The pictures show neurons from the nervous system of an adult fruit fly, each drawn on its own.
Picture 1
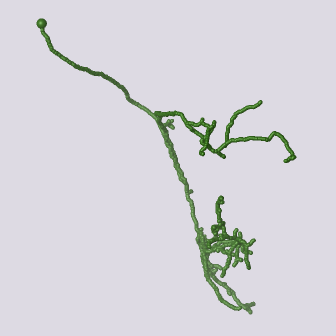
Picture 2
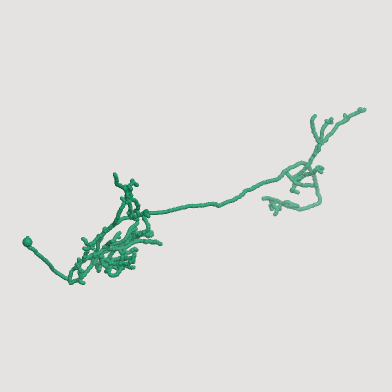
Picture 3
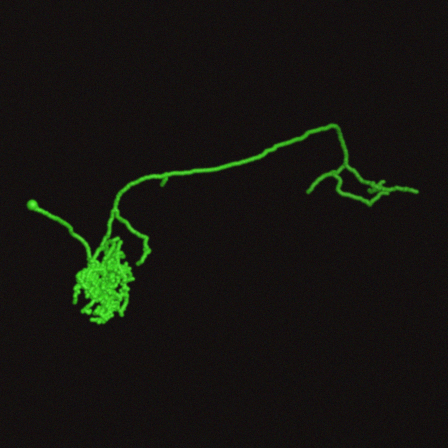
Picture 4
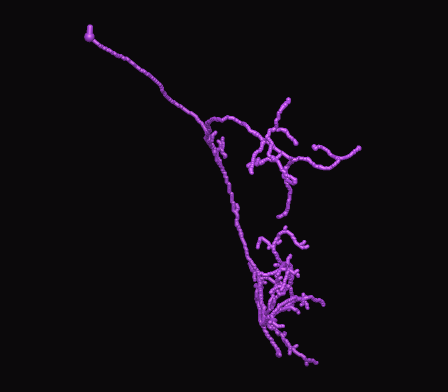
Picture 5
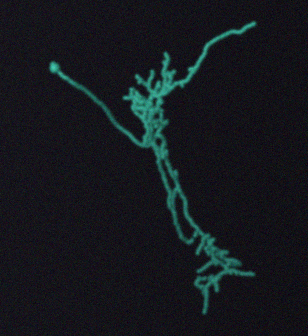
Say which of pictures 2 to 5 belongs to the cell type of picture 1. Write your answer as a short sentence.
Picture 4 shows a neuron of the same cell type.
